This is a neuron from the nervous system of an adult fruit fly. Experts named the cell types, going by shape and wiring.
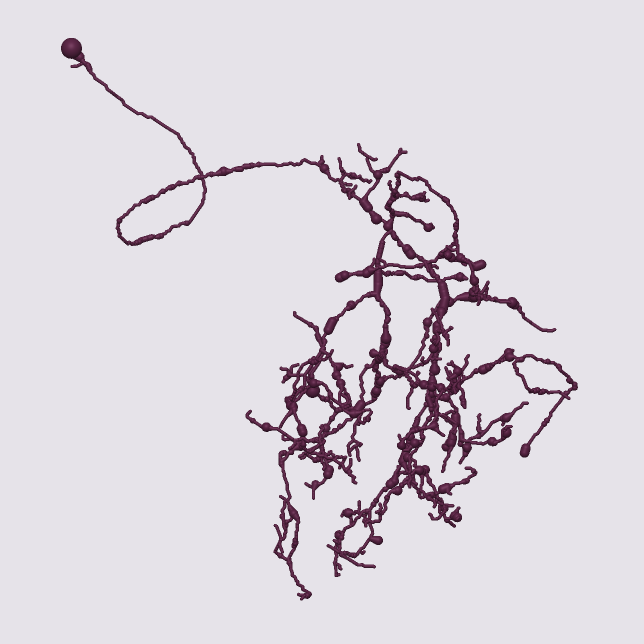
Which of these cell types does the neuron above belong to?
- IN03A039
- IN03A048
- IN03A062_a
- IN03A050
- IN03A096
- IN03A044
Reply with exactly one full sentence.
On the level of cell type, this neuron is IN03A062_a.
